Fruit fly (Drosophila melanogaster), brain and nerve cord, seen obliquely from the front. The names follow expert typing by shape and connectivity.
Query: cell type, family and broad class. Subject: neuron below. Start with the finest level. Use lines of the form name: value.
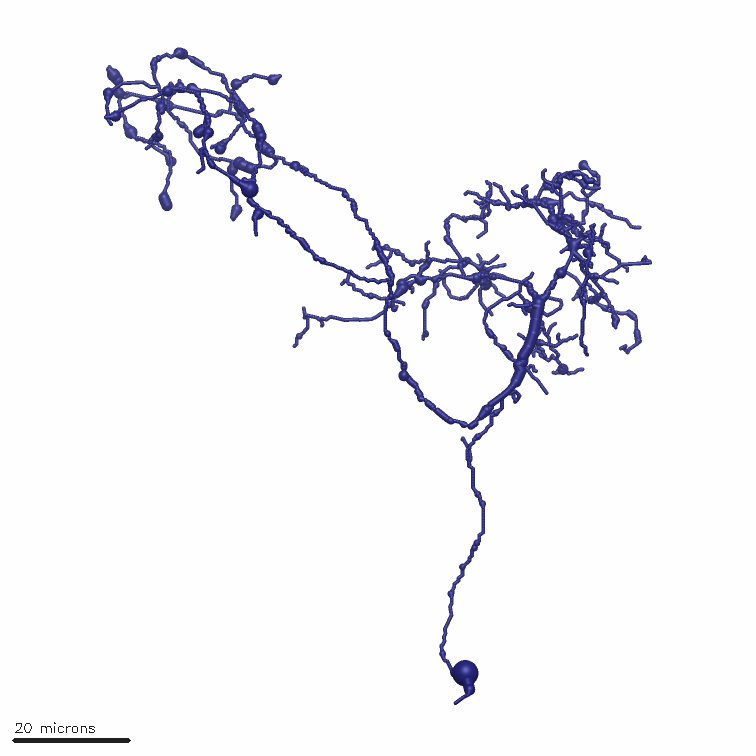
cell type: CB0947
family: hemilineage LHa2
broad class: central-brain intrinsic neuron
